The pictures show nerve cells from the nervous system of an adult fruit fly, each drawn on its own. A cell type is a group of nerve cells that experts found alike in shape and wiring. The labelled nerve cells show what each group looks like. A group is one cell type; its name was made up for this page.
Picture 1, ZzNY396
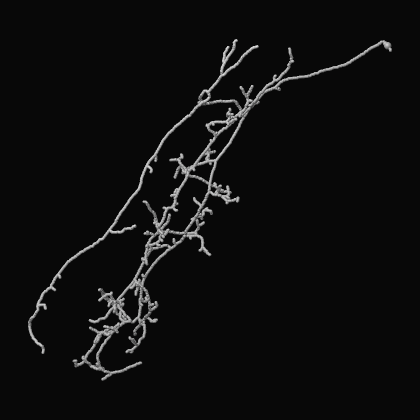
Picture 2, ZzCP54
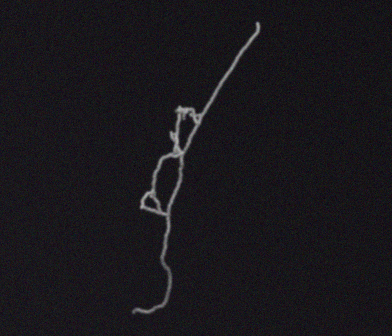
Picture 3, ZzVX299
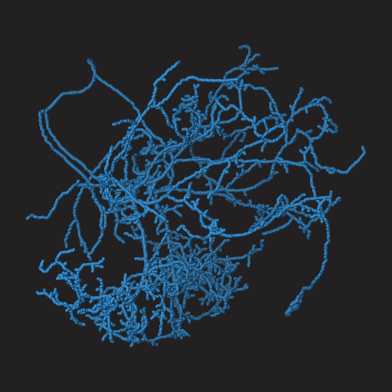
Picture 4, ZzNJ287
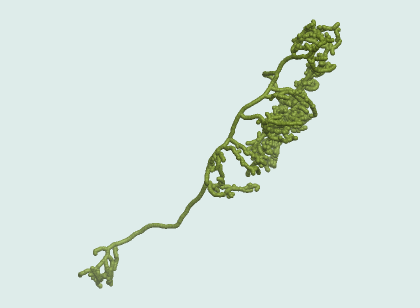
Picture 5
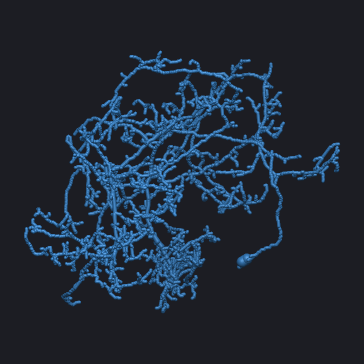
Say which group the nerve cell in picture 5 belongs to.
ZzVX299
